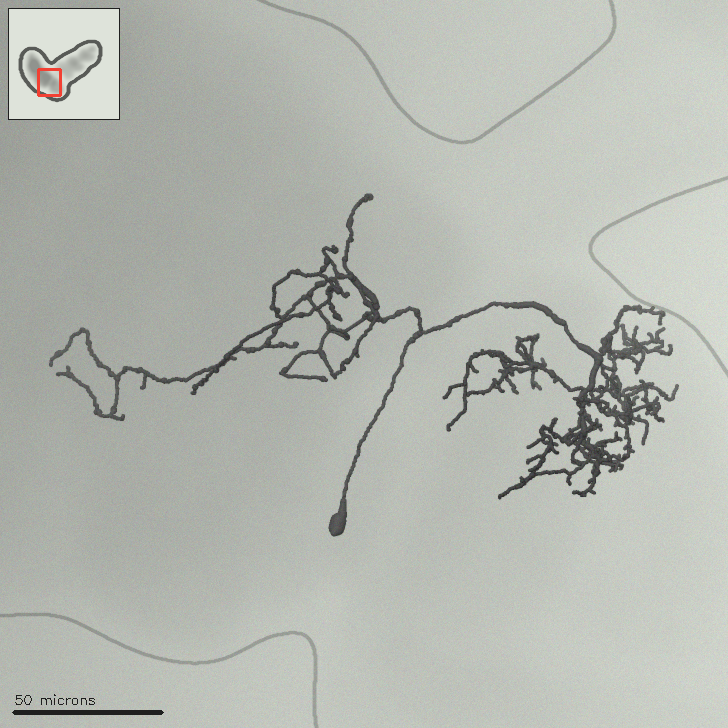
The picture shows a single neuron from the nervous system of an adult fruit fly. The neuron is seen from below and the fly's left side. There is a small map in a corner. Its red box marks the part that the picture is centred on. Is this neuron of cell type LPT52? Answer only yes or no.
no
